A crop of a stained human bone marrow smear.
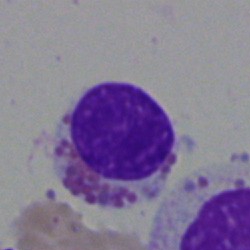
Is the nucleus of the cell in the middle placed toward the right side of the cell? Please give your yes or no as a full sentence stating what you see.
Yes, the nucleus of the cell is shifted toward the right.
